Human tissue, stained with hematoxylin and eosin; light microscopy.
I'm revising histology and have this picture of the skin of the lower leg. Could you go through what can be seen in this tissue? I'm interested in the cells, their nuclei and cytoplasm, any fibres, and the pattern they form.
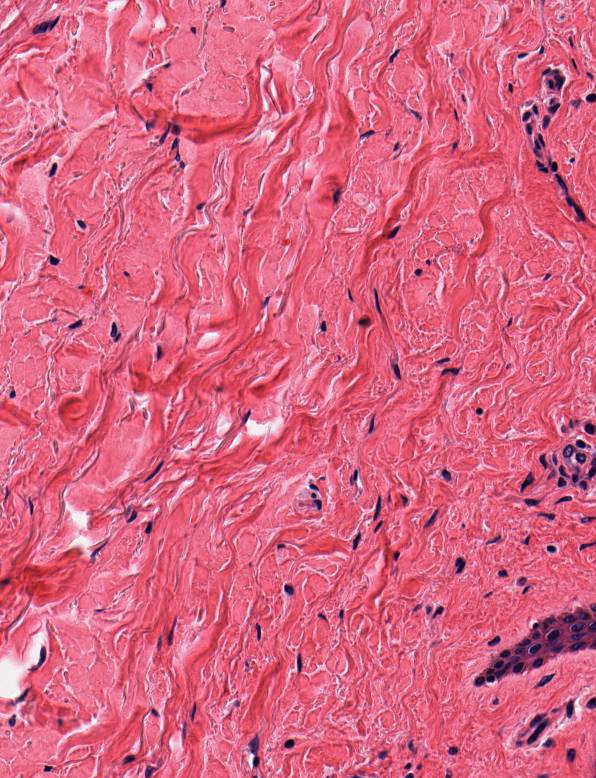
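Dense pink collagen bundles occupy nearly the entire field. Cells are sparse, and most are small, dark, spindle-shaped fibroblast nuclei lying singly between the bundles. At the right edge of the field there are small compact clusters of dark nuclei. No fat cells are present in the field.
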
